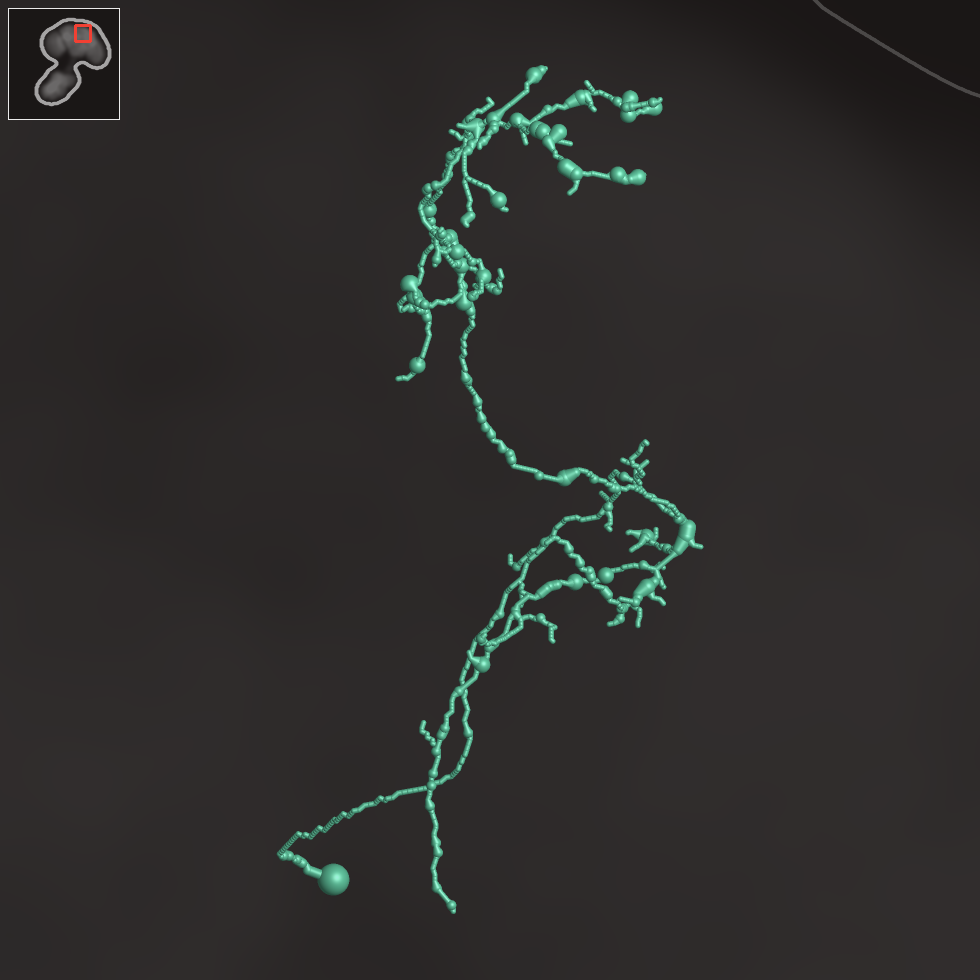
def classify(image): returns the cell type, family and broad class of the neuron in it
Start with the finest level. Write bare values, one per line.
SMP381_a
hemilineage DM6_dorso_lateral
central-brain intrinsic neuron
